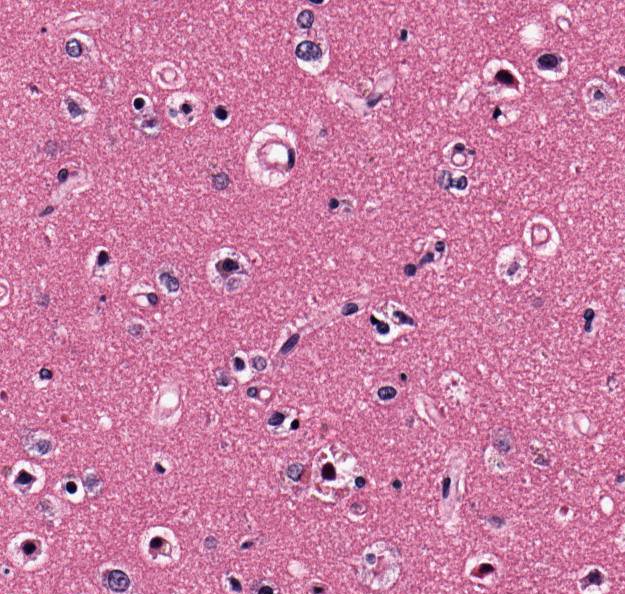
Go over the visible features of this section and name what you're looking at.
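First, the background: finely granular and pink throughout, with no organised units. Second, the cells: scattered singly and fairly evenly across the field. Third, the nuclei: many are small, round and dark with little visible cytoplasm, while a few larger cells have round, pale nuclei, each with a single dark nucleolus. This section is cerebral cortex.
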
